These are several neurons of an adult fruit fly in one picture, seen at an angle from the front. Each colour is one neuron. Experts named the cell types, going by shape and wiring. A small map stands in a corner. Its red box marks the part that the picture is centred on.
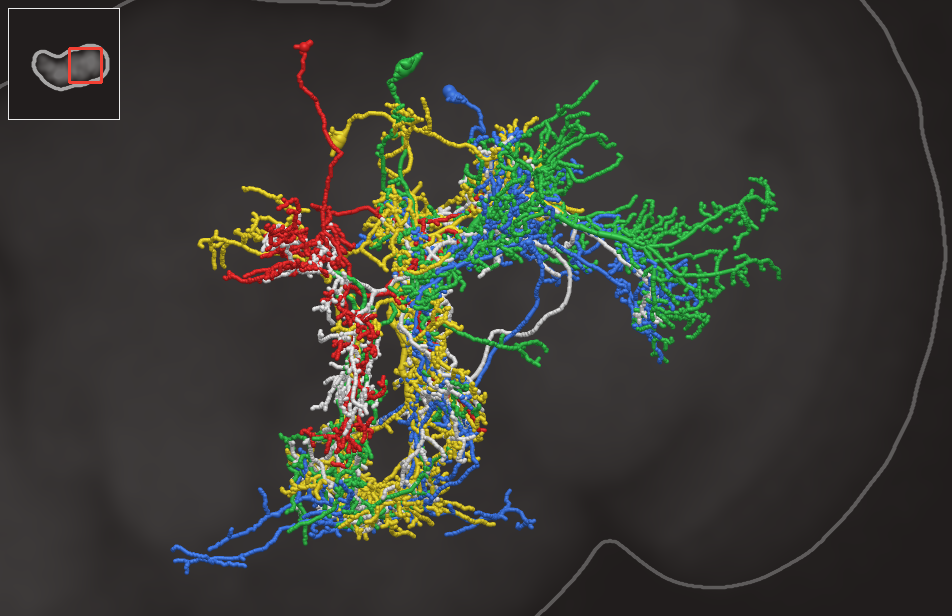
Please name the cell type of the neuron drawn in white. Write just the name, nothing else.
CL264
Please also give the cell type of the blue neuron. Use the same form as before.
CL310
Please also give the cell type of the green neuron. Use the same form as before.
CL248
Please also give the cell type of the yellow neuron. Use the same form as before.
VES053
